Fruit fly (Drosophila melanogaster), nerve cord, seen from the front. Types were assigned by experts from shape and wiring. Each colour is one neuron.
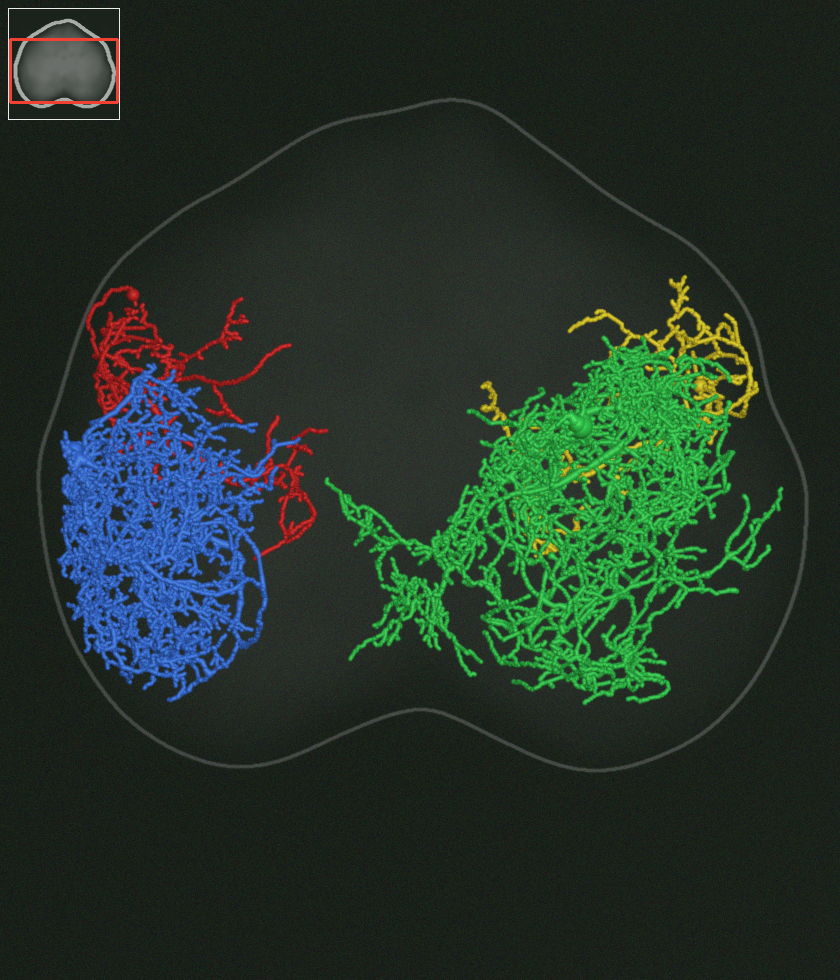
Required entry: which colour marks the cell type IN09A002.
blue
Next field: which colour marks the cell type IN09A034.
yellow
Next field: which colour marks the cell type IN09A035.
red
